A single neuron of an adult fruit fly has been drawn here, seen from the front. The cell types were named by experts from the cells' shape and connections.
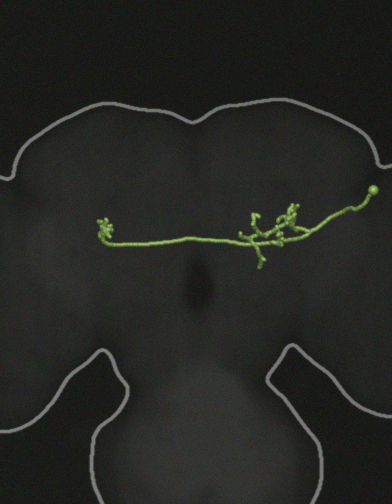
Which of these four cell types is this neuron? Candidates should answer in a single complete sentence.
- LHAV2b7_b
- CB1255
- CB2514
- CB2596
The cell type designation of this neuron is CB2514.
